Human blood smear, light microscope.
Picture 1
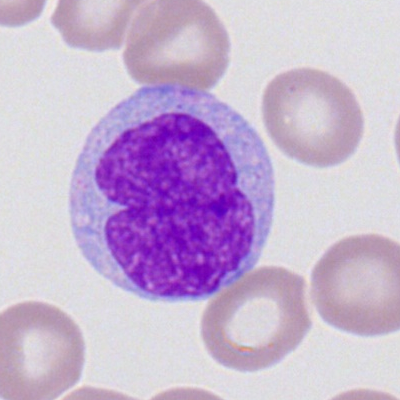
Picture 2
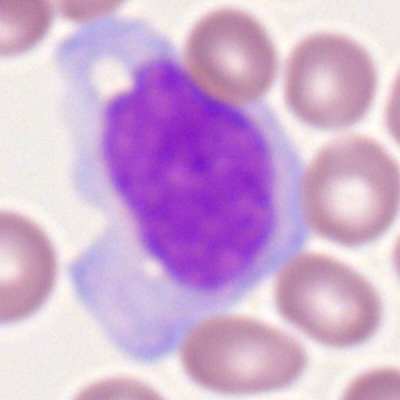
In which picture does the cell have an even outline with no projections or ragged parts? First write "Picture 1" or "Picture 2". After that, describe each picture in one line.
Picture 1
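What picture 1 shows: The cell outline is round and smooth.
What picture 2 shows: The cell outline is irregular, with cytoplasm spreading out in uneven flaps on the left side.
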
